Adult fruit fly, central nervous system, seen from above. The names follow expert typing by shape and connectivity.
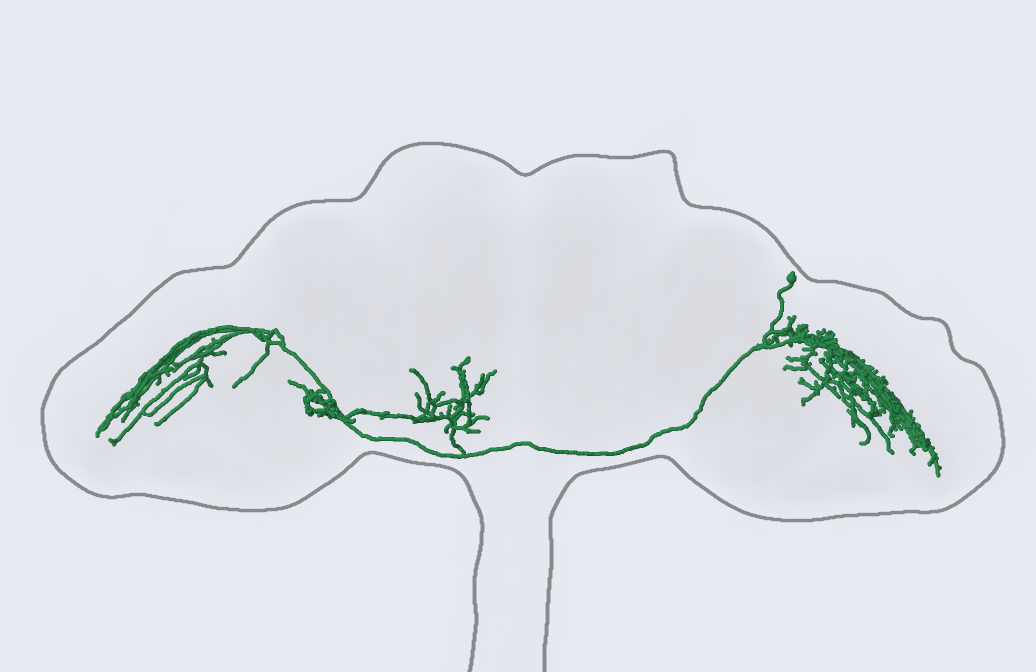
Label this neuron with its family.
MeVPMe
